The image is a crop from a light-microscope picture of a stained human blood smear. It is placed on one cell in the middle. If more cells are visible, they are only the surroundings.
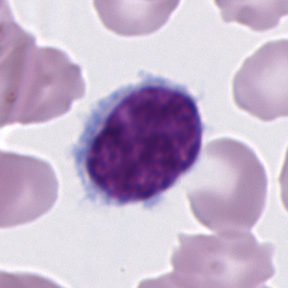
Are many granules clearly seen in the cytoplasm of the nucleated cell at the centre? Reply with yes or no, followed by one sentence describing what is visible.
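No. The cytoplasm shows no granules.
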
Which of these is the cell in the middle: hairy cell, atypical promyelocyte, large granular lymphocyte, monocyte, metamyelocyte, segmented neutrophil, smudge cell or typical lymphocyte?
hairy cell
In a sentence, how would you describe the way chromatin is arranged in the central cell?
The chromatin within its nucleus forms coarse clumps.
